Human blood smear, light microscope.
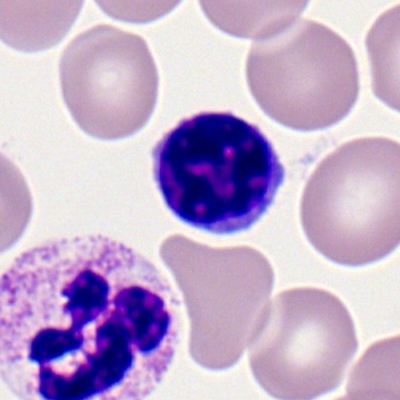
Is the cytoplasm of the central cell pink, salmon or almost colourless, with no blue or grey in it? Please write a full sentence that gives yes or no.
No, this cell has strongly blue cytoplasm, not pink or nearly colourless cytoplasm.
